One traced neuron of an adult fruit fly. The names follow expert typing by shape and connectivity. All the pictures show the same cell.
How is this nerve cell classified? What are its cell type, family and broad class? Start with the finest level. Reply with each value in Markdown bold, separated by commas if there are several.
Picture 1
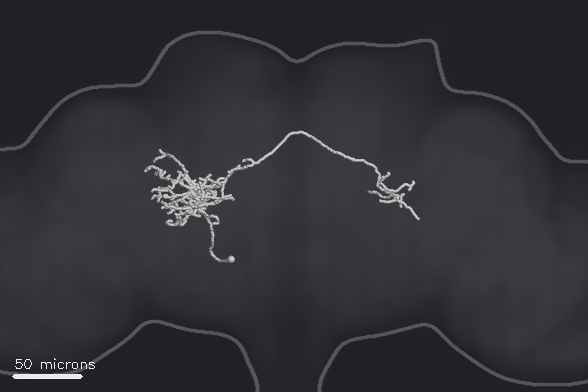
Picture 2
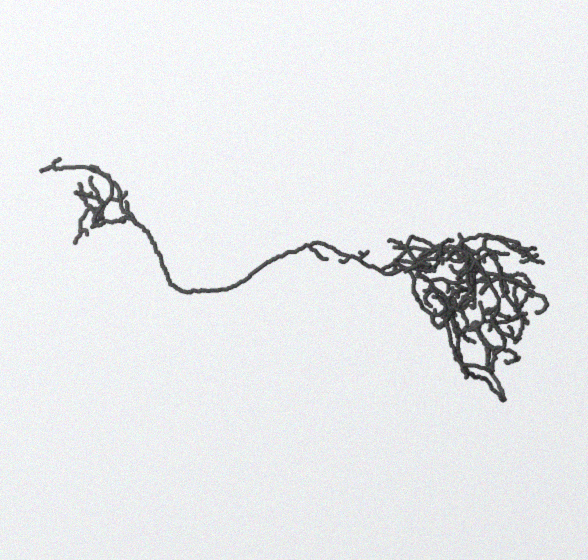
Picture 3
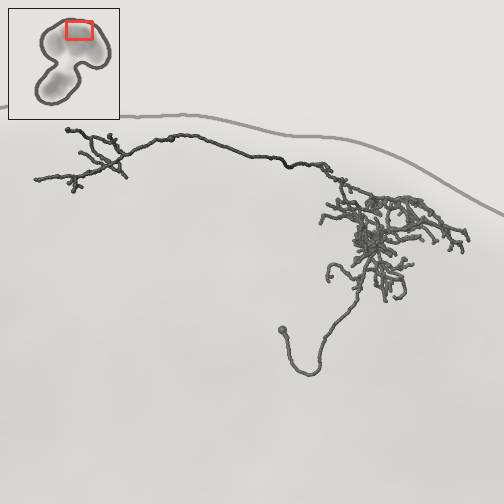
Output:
**SIP077**, **hemilineage DM6_dorso_lateral**, **central-brain intrinsic neuron**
